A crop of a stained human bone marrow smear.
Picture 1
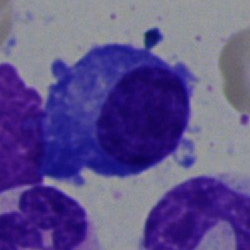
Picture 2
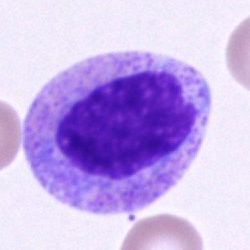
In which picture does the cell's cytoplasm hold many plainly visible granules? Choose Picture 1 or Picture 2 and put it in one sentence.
In picture 2, the cytoplasm of the cell holds many visible granules.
